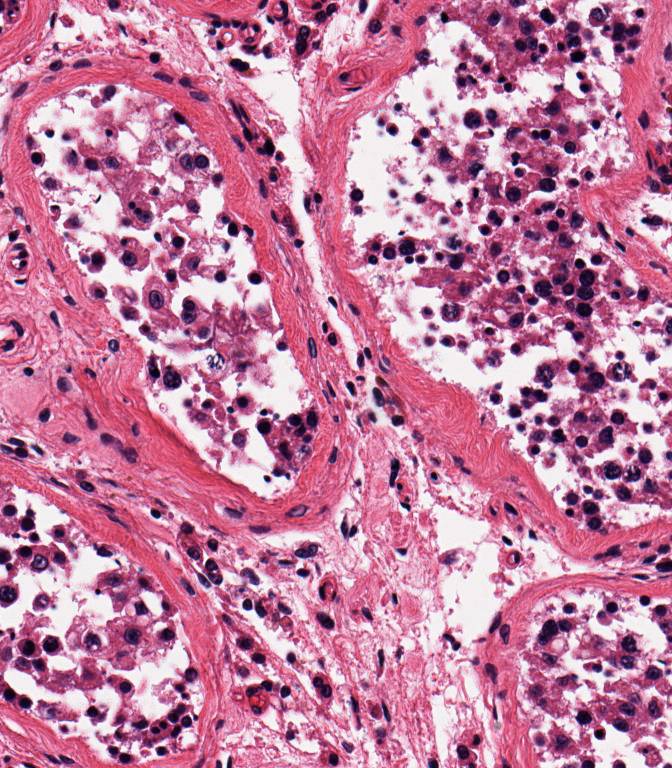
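Testis. Each tubule is bounded by a thick, wavy, pink layer of collagen fibres holding flattened spindle-shaped nuclei. Inside, cells lie loosely scattered with abundant clear space between them; many have small, round, densely dark nuclei, while larger ones have round, paler nuclei and pale pink cytoplasm.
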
